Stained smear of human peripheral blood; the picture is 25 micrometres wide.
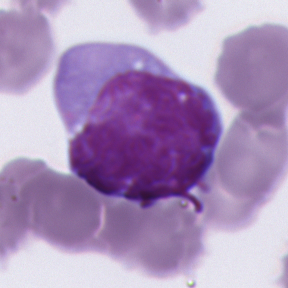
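Myeloblast, with its nucleus set off-centre toward the lower right. The nucleus measures about 13 micrometres across and fills about 70% of the cell's area. Most of the cytoplasm forms a broad cap on the upper left side of the nucleus, and no granules can be seen in it. A small hooked tag projects from the lower edge at the bottom right.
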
